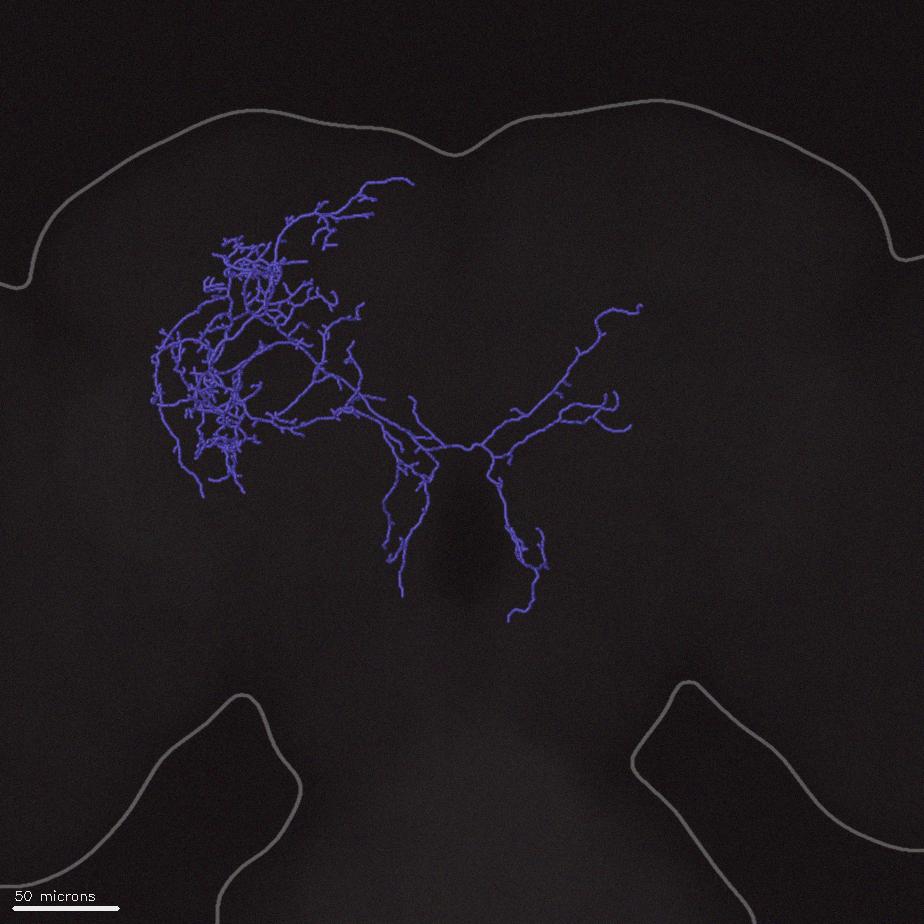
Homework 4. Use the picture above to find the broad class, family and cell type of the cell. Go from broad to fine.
central-brain intrinsic neuron; hemilineage DL1_ventral; AVLP714m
